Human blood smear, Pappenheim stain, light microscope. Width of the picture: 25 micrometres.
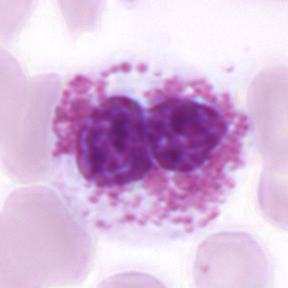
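Eosinophil from a stained peripheral blood smear, the nucleated cell at the centre. Its nucleus has two lobes, lying side by side, one on the left and one on the right. The chromatin is dark purple and coarsely clumped. Between the granules, the cytoplasm is pale and nearly colourless.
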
